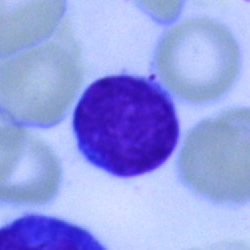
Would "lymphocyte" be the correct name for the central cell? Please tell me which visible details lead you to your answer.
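First and deciding, the cytoplasm is only a very thin rim, mainly at the lower left edge, and it is blue.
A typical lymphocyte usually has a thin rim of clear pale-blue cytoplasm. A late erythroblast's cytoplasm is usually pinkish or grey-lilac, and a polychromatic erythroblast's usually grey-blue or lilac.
The cell is a lymphocyte, and its blue rim counts against a late or polychromatic erythroblast. Second, no nucleolus can be seen in the nucleus.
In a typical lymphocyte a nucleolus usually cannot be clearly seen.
Third, the chromatin is dense, dark purple and slightly clumped, the outline round and smooth, and the cytoplasm free of granules. A tiny dark dot also lies against the upper right edge.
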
